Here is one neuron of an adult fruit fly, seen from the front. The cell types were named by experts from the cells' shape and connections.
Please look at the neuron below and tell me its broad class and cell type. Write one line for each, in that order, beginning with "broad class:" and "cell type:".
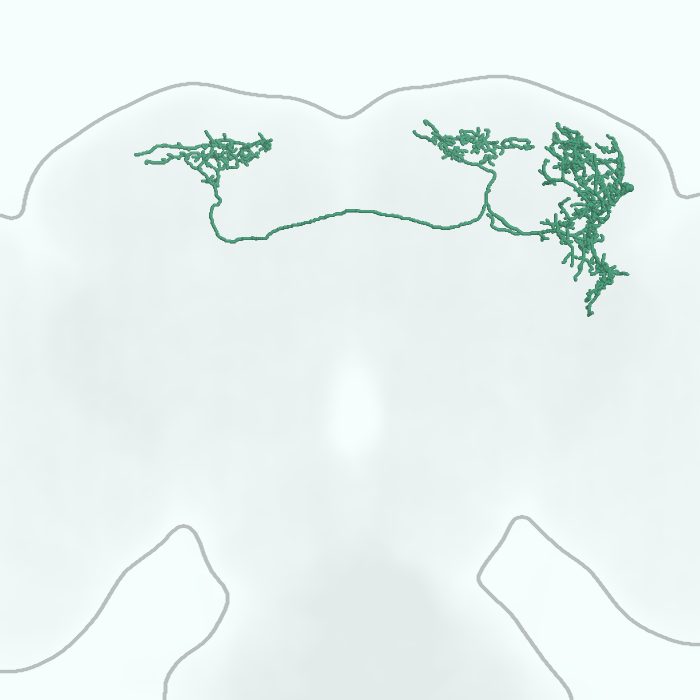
broad class: central-brain intrinsic neuron
cell type: SLP032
